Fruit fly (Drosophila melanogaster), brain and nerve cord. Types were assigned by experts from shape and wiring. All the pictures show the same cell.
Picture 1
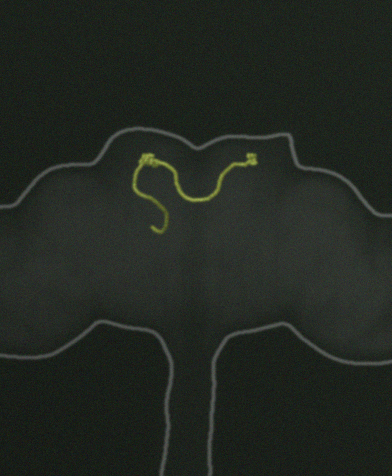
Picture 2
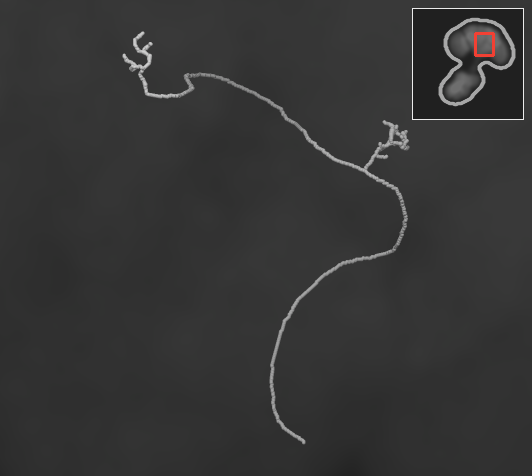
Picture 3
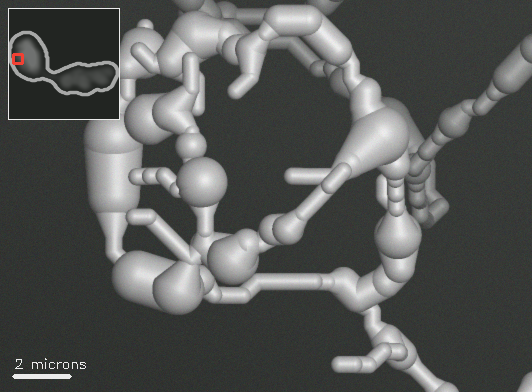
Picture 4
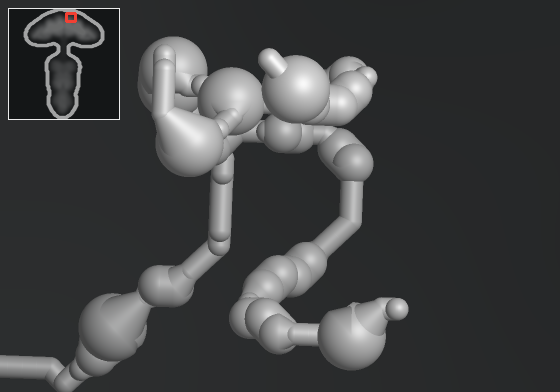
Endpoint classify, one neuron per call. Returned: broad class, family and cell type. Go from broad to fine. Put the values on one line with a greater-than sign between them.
sensory neuron entering the brain > class olfactory > ORN_VC2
